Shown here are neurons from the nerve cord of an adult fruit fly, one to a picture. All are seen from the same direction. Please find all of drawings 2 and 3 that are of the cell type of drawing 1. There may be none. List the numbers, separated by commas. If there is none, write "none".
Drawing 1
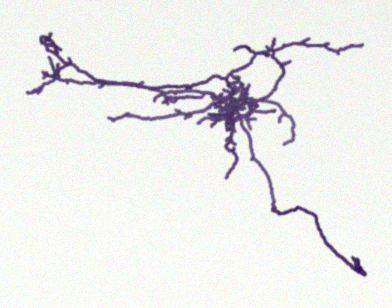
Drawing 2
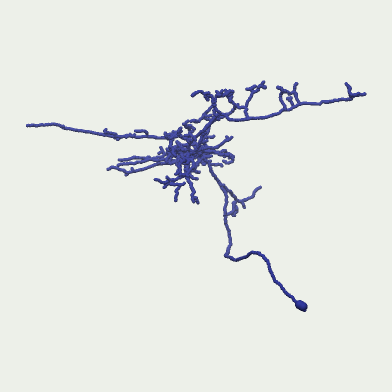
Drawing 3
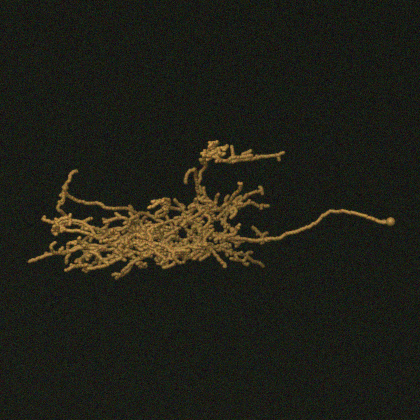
2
